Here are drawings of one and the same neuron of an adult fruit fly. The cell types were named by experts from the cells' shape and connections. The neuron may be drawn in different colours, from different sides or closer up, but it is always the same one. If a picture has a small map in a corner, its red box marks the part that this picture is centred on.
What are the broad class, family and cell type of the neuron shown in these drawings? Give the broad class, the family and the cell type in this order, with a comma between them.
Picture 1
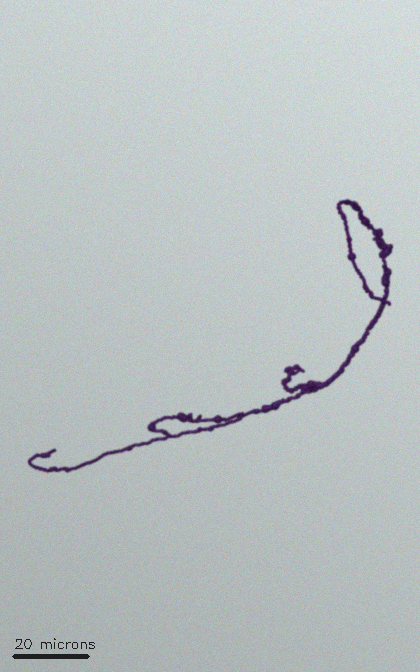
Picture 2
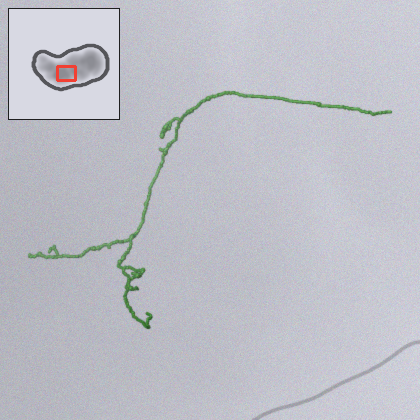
sensory neuron entering the nerve cord, class mechanosensory tactile, SNta06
